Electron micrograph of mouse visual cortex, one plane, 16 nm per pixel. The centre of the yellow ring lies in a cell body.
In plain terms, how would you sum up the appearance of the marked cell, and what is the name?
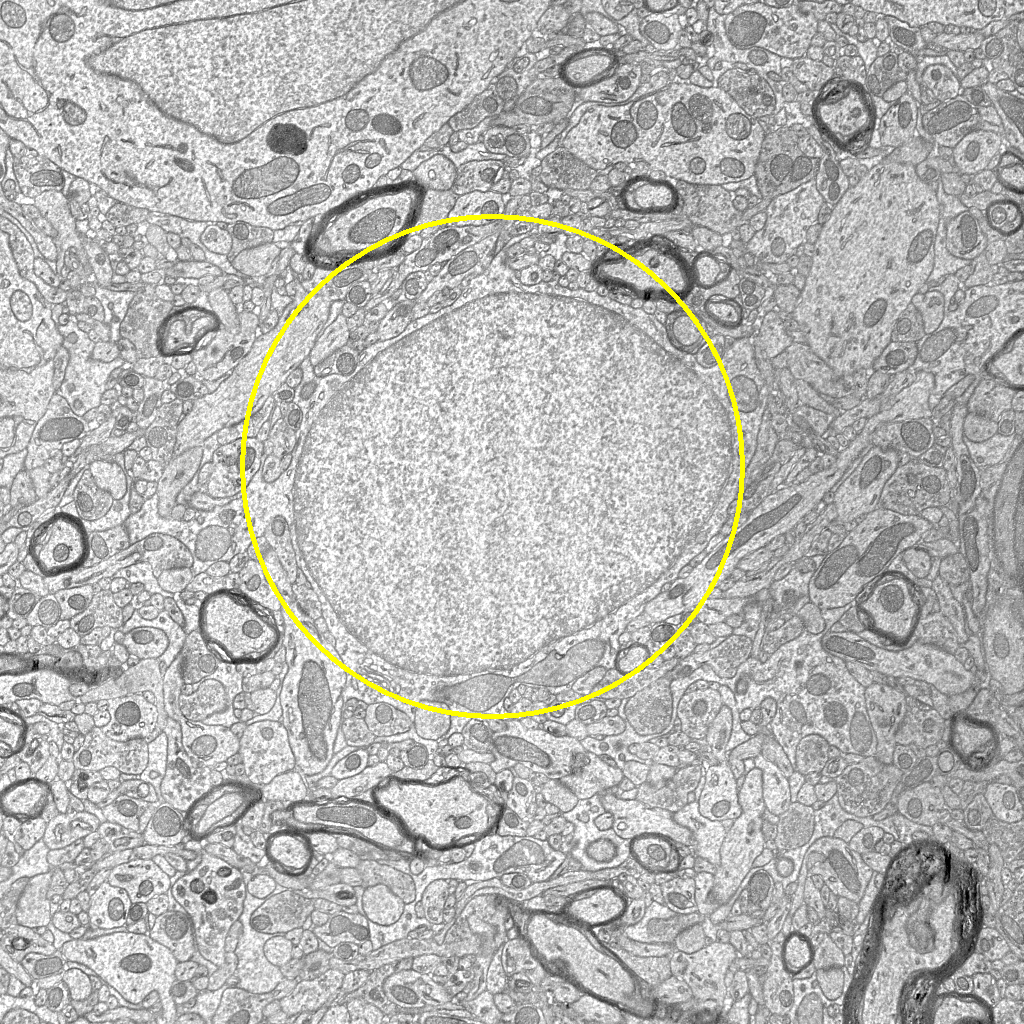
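I can see the whole nucleus here, and its outline is a rounded oval. The envelope runs smoothly, I notice, with no deep infoldings. No distinct nucleolus shows in this plane, and I find no dark dense bodies in the cytoplasm. This one is an astrocyte.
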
